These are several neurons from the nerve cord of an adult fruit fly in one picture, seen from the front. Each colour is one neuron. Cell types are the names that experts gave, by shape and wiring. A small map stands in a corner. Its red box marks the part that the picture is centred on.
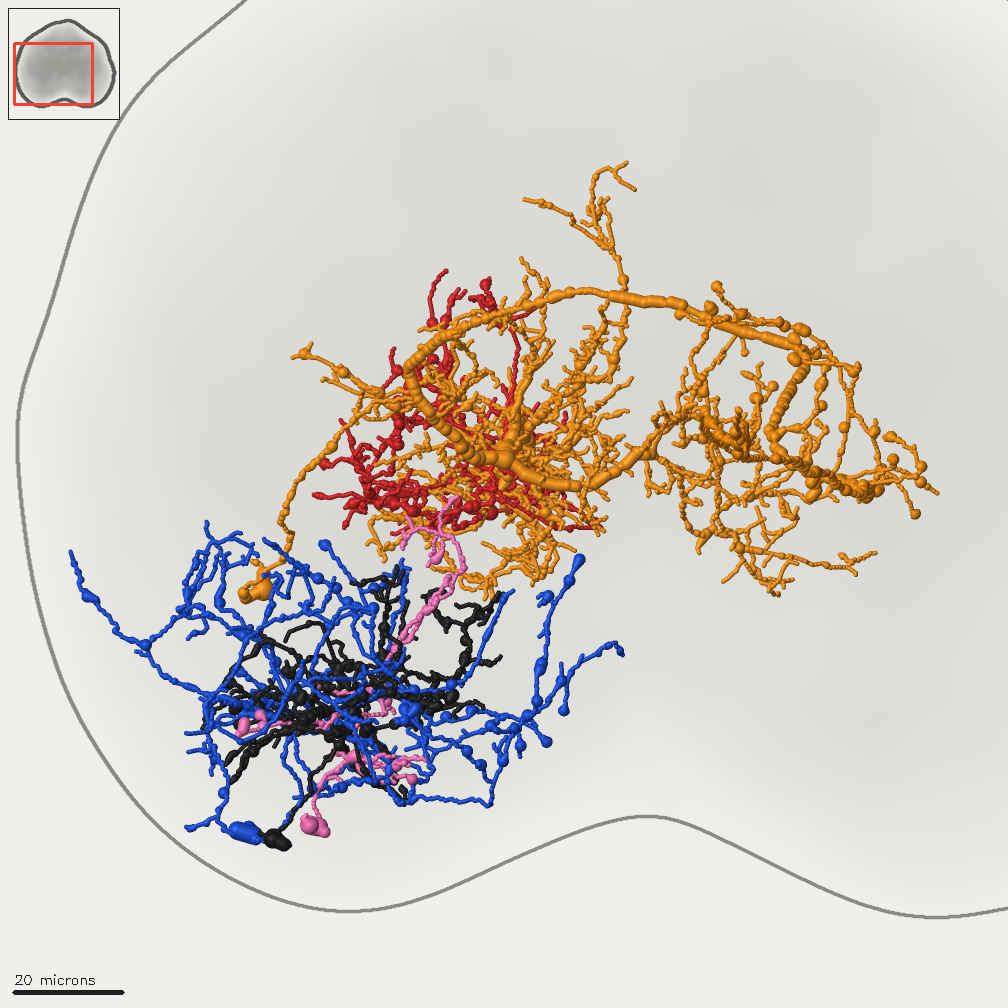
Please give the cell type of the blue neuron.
IN01B064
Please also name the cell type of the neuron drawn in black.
IN01B049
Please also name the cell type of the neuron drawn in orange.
AN08B026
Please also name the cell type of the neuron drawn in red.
IN01B033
